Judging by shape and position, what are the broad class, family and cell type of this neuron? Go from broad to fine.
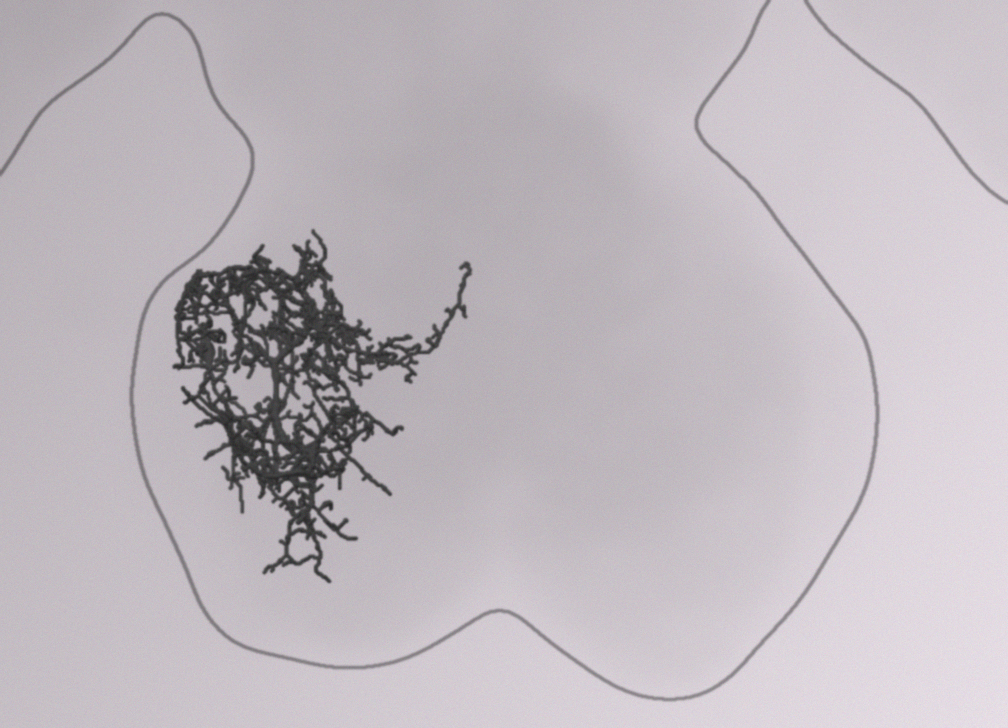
nerve-cord intrinsic neuron; hemilineage 03A; IN03A010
